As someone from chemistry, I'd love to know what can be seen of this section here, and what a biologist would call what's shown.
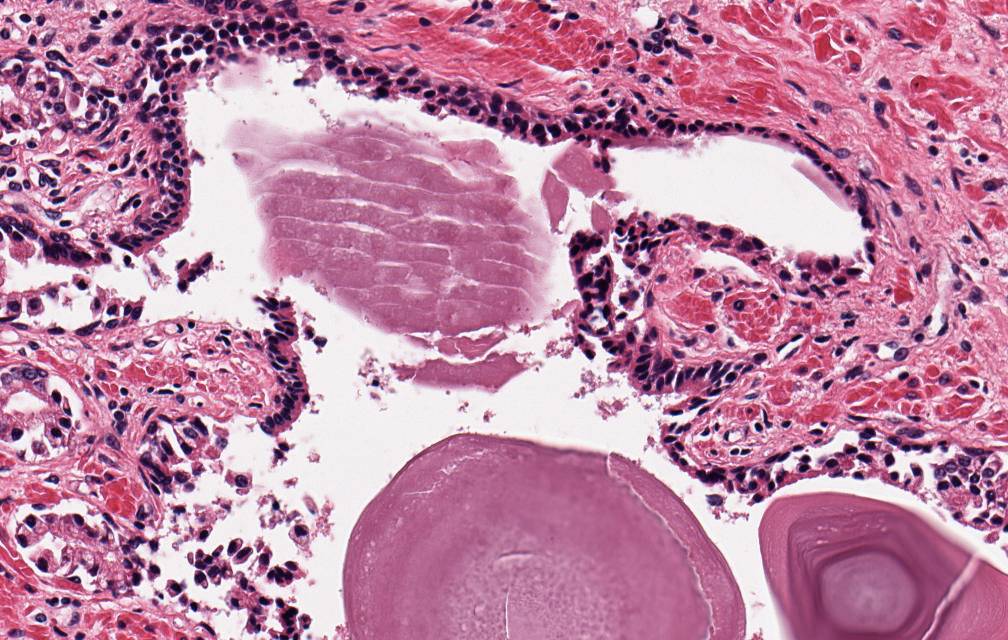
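The centre holds a large, irregular luminal space, mostly empty and white. Along the bottom edge sit two large rounded, dense, purple-pink concretions, at bottom centre and bottom right; the right one shows concentric lamellar rings around a paler centre. This is prostate.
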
